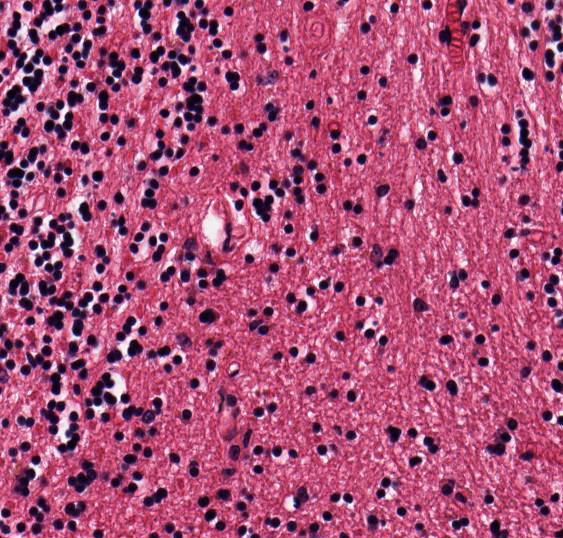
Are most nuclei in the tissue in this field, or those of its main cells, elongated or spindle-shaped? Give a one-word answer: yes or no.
No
